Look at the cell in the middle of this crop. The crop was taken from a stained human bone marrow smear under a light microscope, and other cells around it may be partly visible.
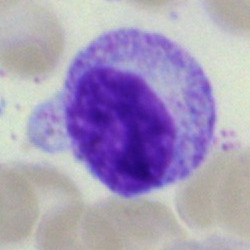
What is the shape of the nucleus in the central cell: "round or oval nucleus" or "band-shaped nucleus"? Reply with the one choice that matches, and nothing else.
Round or oval nucleus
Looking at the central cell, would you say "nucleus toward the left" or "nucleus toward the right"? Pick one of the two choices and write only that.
Nucleus toward the left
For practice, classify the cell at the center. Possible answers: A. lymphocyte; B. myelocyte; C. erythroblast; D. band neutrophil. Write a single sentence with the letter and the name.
Option B is the correct selection, for the cell at the centre is a myelocyte.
